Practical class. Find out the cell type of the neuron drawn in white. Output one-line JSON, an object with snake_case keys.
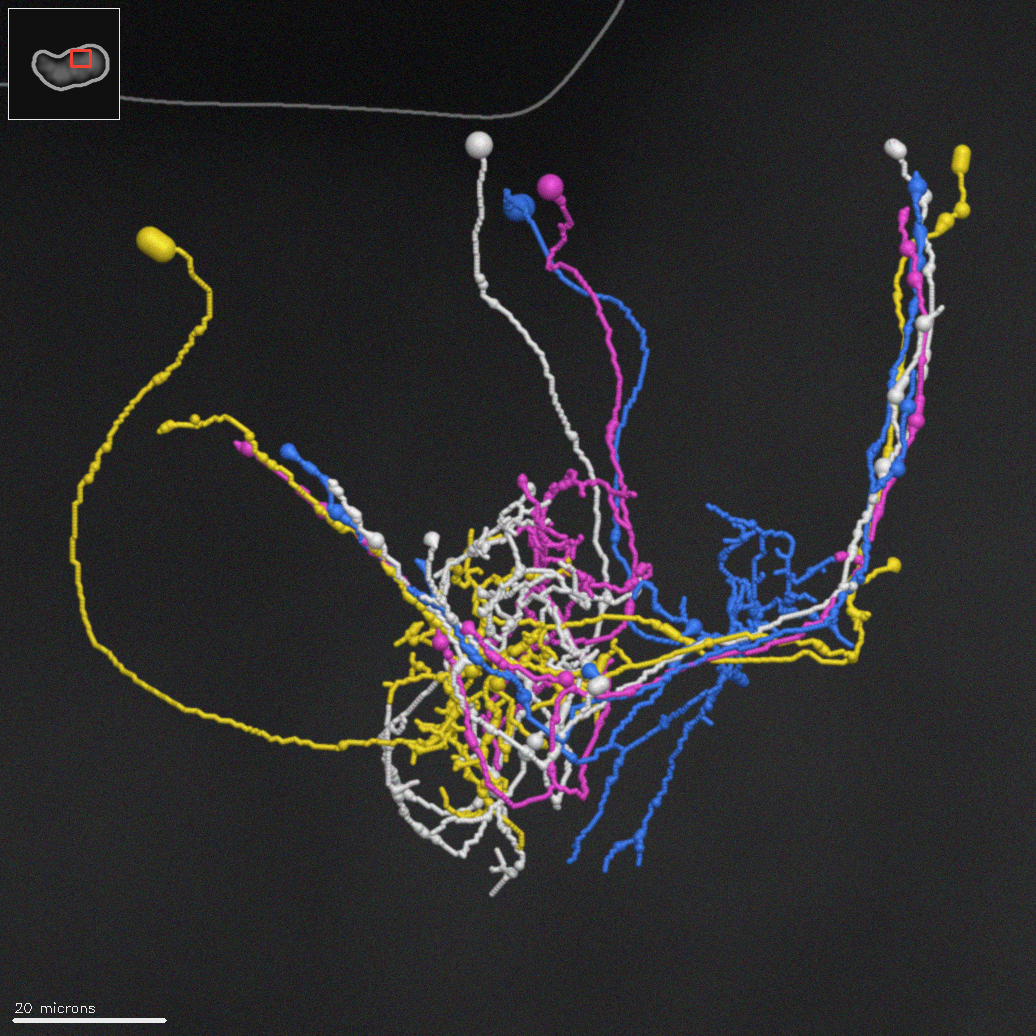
{"cell_type": "FS3_c"}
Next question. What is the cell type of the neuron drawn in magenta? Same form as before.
{"cell_type": "FS3_b"}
